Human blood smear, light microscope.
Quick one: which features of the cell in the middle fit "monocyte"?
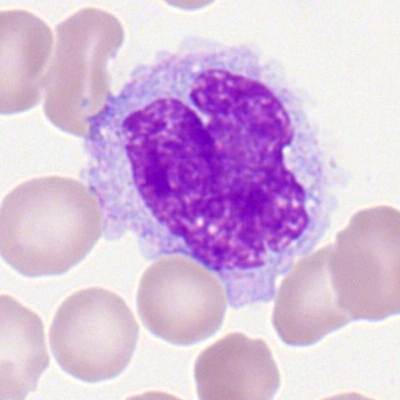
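Cell: monocyte. Nucleus folded, with a deep notch cutting in from its upper edge. One single nuclear mass, not split into separate lobes. Chromatin fine and lacy, with many small pale gaps. Cytoplasm holds only very fine, dust-like granules; no coarse granules present.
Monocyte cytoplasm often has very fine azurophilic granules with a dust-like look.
The fine granules here agree with that.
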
